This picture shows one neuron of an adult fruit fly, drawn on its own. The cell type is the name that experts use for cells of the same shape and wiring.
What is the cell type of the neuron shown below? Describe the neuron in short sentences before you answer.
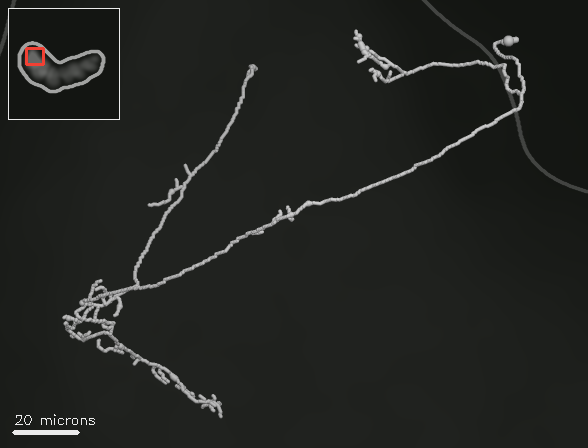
The cell body can be seen at the upper right of the picture. By the scale bar it is about 150 microns wide in this view. The picture shows dozens of branch ends. It is a central-brain intrinsic neuron. The cell type is KCab-p.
